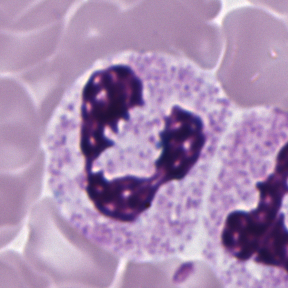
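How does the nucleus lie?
It curves around a pale central area of cytoplasm, leaving a gap at the upper right, and its right-hand part joins the lower part through a narrowed neck.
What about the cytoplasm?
Fine violet-pink granules are spread all through it.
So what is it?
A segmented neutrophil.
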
